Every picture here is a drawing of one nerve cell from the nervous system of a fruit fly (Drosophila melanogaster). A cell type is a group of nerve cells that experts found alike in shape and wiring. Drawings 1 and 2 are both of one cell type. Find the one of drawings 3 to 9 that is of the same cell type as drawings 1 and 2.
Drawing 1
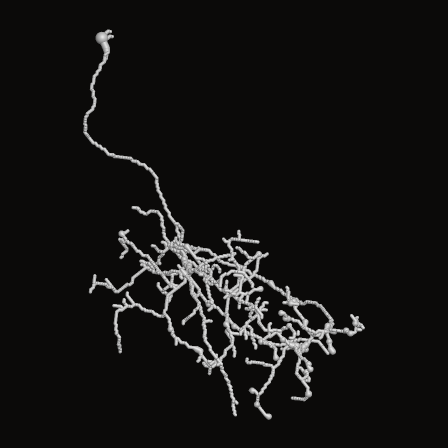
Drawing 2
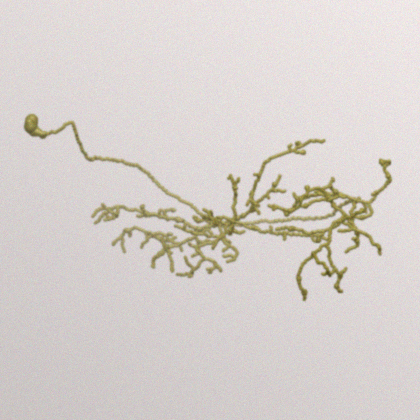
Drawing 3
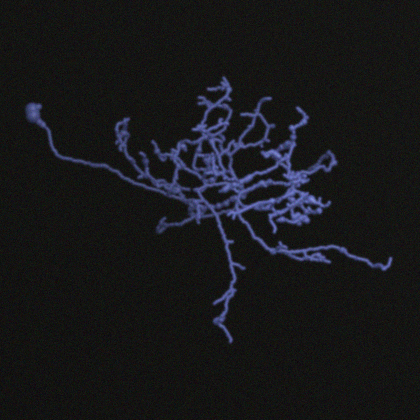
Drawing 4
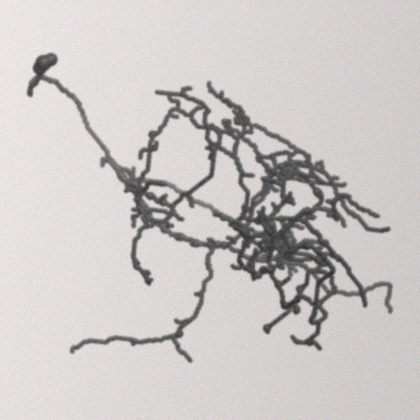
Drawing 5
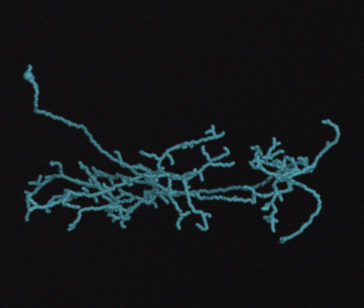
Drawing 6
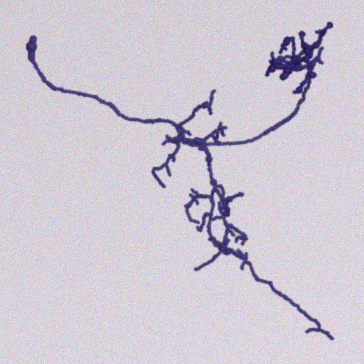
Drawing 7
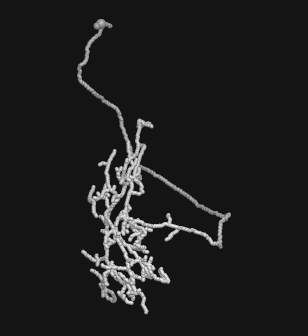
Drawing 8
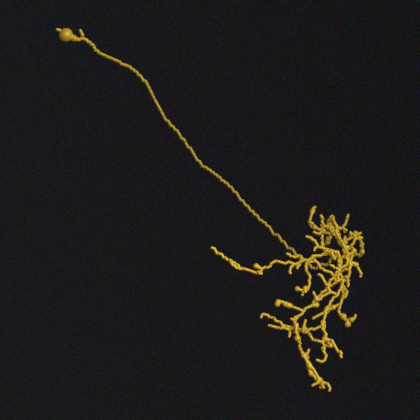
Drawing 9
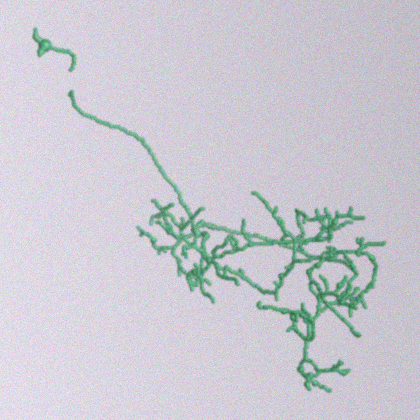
Drawing 5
